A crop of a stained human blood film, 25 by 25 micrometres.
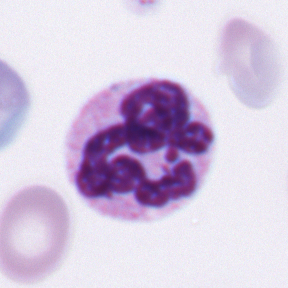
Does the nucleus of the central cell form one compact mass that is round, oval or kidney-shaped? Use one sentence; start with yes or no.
No, what this cell has is a nucleus made of separate segments.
